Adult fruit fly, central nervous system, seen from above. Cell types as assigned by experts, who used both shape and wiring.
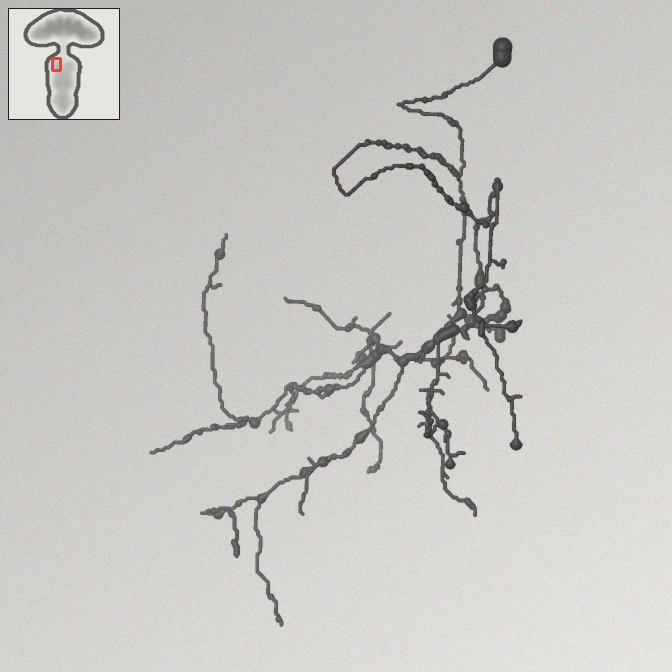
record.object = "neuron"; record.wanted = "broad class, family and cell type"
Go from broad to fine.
nerve-cord intrinsic neuron; hemilineage 16B; IN16B121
